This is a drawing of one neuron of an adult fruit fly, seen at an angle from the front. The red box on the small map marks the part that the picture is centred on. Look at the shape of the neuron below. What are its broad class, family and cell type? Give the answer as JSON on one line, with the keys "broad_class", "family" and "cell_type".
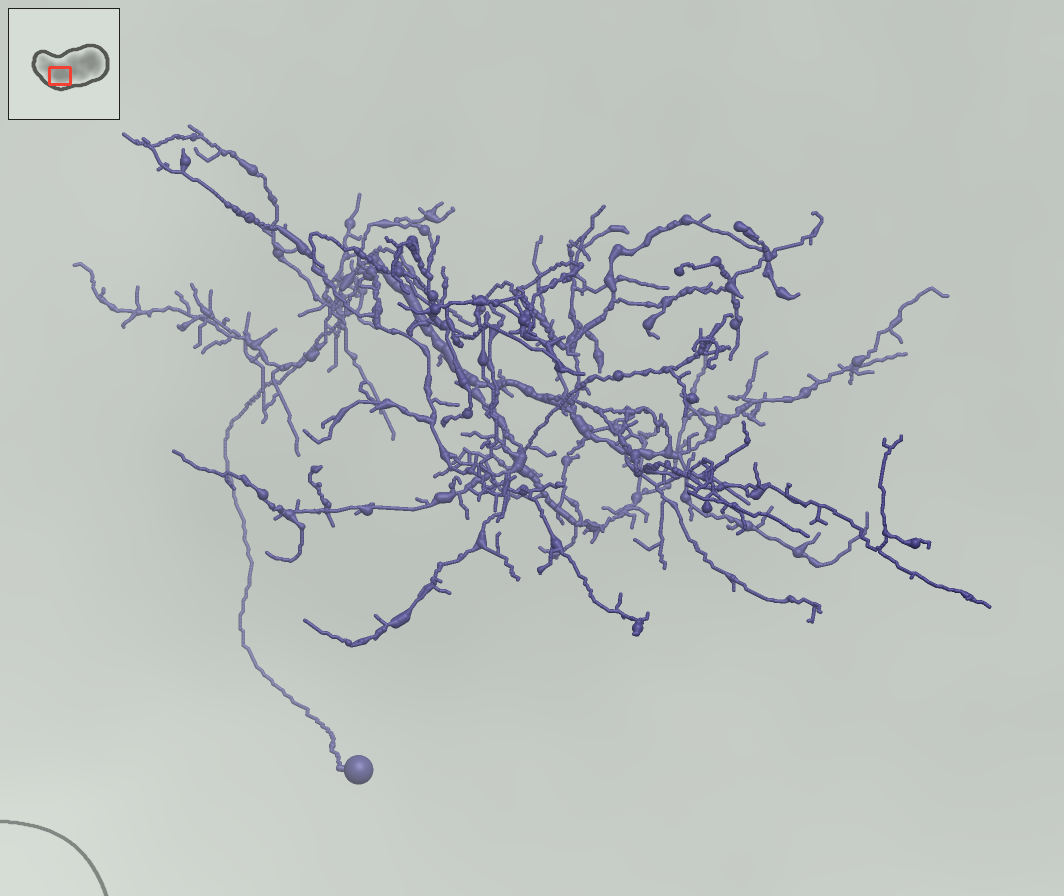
{"broad_class": "nerve-cord intrinsic neuron", "family": "hemilineage 00A", "cell_type": "IN00A055"}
